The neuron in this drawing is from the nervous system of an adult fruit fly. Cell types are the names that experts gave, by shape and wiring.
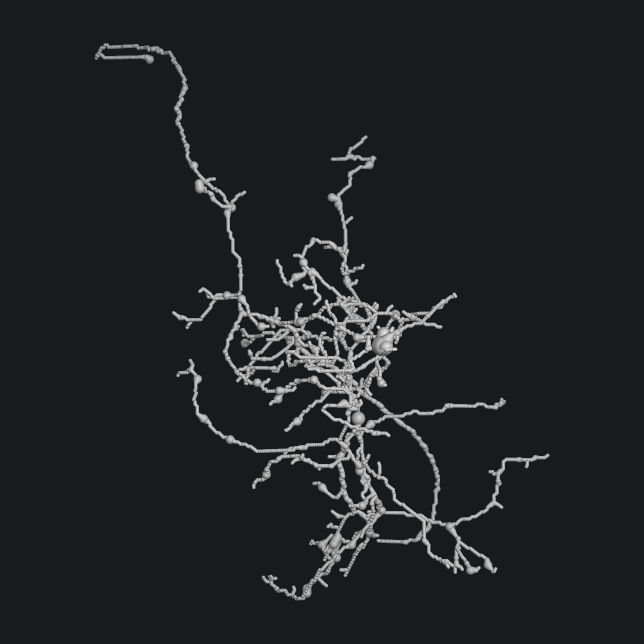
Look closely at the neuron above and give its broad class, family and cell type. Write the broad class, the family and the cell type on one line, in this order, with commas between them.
nerve-cord intrinsic neuron, hemilineage 17A, IN17A106_b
